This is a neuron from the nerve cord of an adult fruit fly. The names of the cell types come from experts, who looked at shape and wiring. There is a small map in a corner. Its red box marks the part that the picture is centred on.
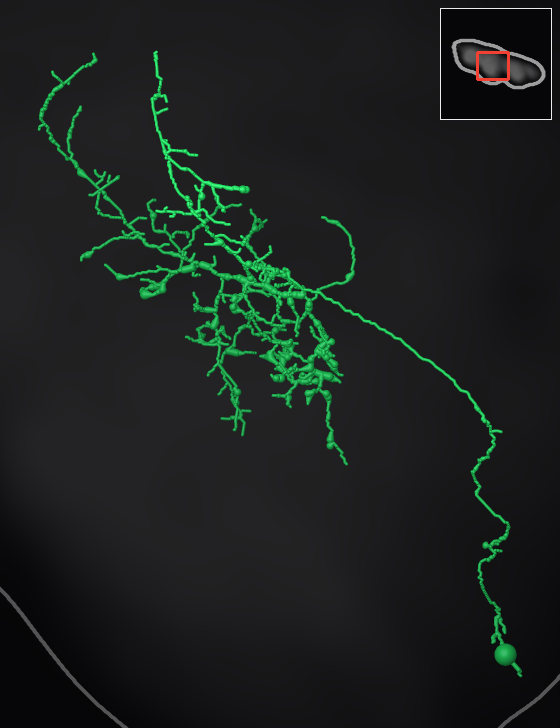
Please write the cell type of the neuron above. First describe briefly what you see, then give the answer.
The picture shows dozens of branch ends. In this view it is taller than it is wide. It is a nerve-cord intrinsic neuron. It is of cell type IN21A049.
